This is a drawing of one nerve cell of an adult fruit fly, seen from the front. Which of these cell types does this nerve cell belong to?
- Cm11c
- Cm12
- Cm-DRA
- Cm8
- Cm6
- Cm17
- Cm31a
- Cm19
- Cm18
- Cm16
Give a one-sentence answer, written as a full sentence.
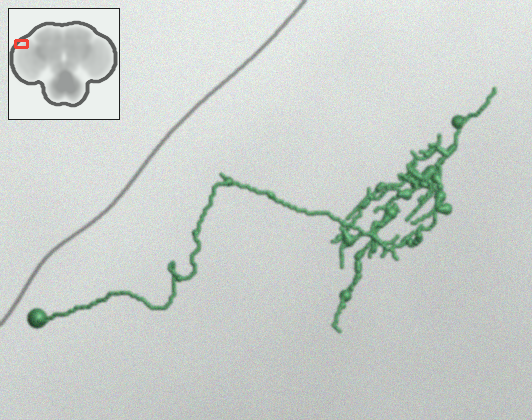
By cell type, this nerve cell is classified as Cm18.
